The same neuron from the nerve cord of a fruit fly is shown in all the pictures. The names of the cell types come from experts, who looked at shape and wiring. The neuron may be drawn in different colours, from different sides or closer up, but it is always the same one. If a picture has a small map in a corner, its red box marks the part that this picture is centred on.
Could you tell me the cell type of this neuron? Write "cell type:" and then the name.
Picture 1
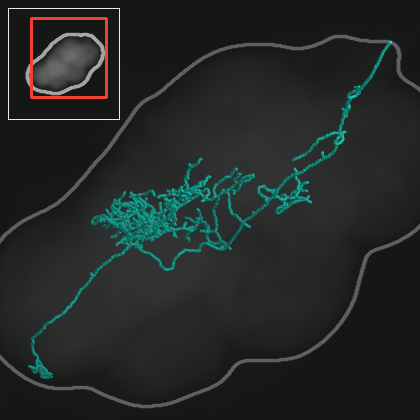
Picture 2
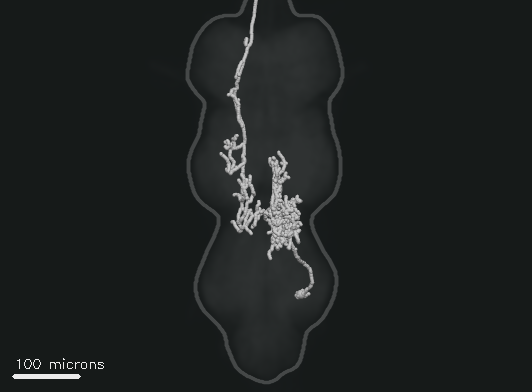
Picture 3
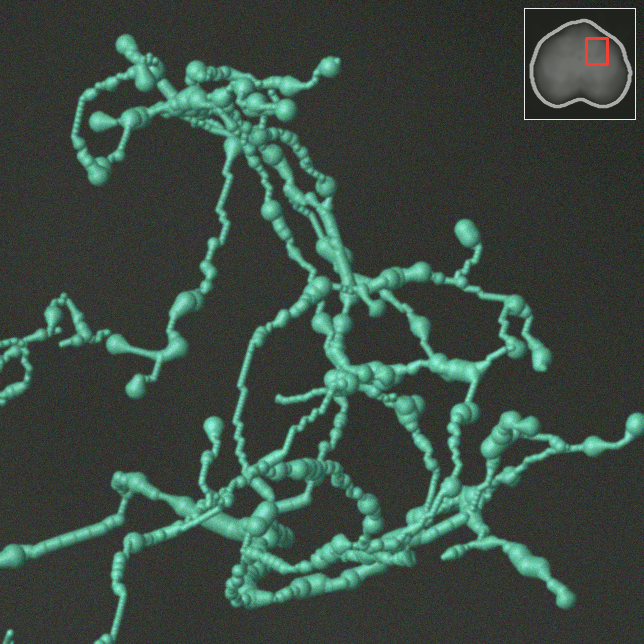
cell type: AN07B032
